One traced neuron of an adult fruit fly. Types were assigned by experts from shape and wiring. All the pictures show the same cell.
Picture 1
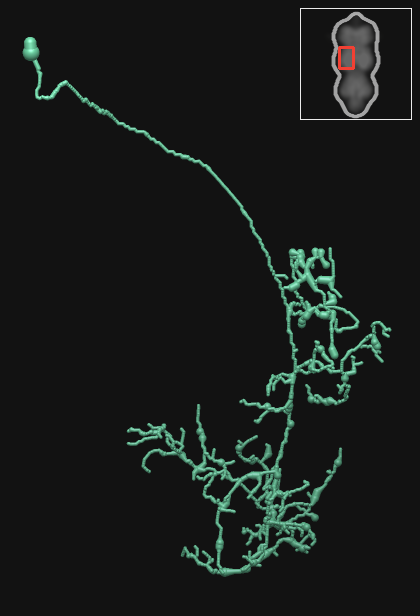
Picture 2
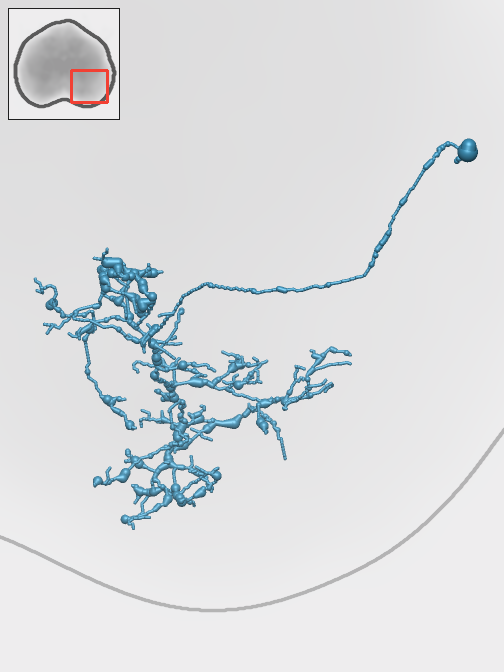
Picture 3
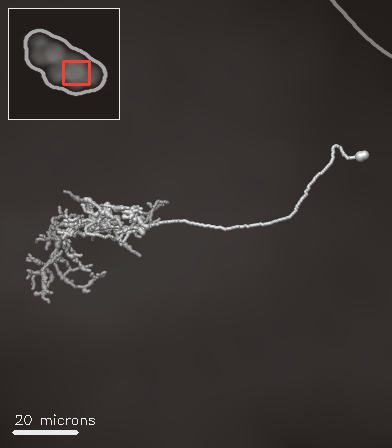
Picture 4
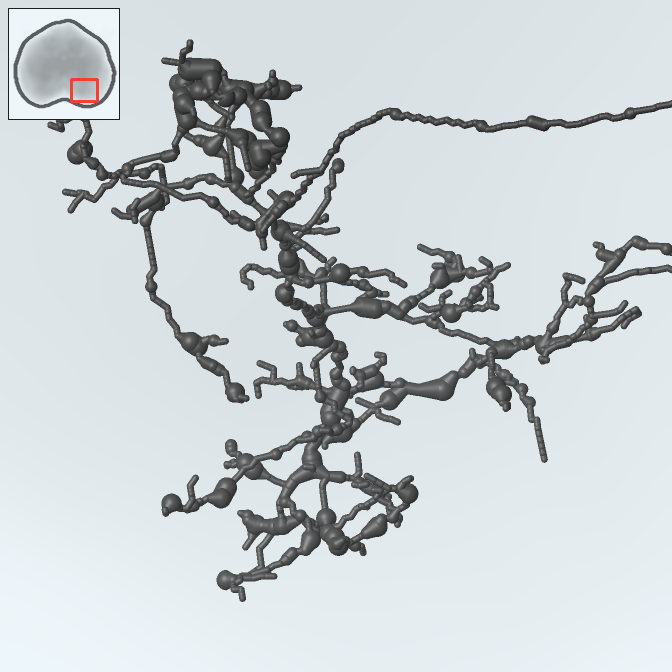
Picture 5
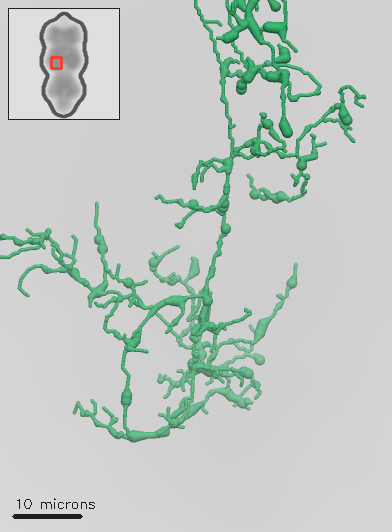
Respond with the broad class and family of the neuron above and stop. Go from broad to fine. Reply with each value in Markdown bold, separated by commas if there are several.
**nerve-cord intrinsic neuron**, **hemilineage 09A**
